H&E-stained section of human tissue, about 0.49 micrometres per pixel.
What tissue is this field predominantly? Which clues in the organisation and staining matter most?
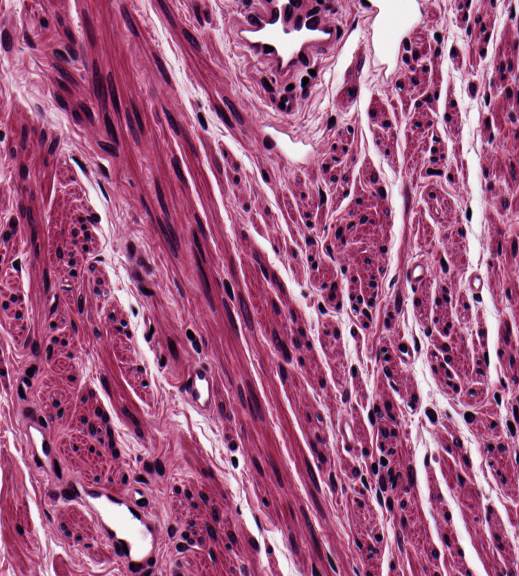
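Smooth muscle predominates. Broad central band of smooth muscle cells runs diagonally, upper left to lower right. Lengthwise-cut nuclei: elongated, cigar-shaped, blunt-ended.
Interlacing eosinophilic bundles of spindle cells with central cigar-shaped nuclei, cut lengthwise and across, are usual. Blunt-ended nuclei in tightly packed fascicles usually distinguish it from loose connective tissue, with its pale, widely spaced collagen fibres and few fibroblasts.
Thin strands of paler pink connective tissue between muscle bundles. Top centre: small gland, irregular star-shaped lumen lined by epithelial cells with dark nuclei.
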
